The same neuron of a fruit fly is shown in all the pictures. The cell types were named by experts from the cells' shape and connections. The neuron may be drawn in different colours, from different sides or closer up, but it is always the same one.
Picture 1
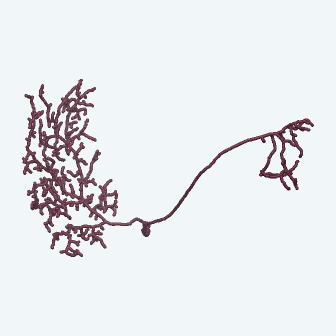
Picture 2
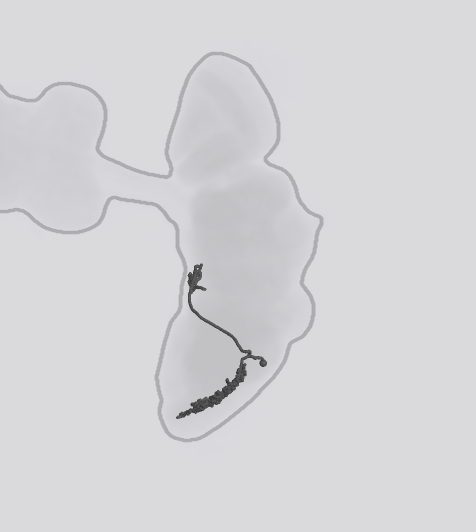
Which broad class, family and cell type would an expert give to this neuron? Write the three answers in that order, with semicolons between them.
visual projection neuron; MeVP; MeVP9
